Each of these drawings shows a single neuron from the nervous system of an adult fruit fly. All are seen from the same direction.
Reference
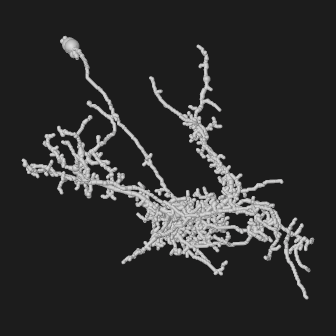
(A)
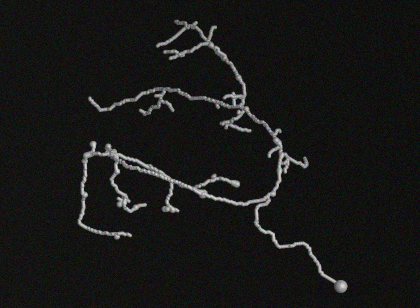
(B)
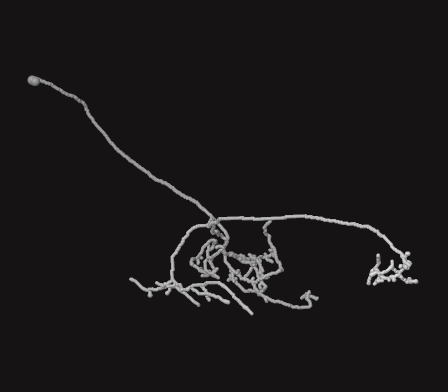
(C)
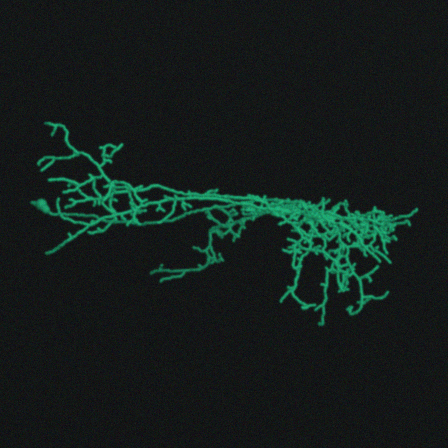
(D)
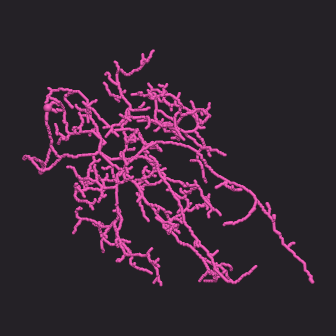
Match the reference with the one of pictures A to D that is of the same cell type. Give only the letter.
C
